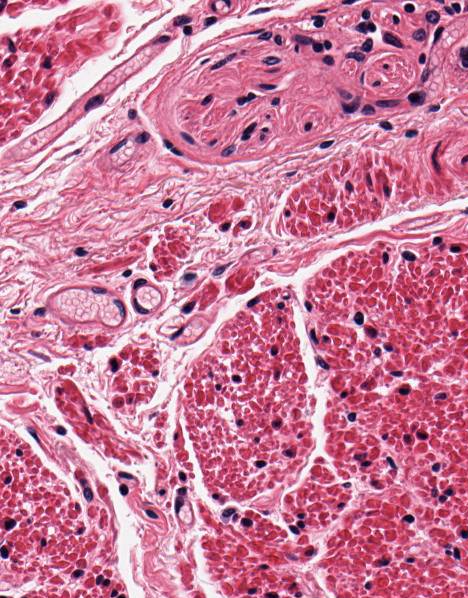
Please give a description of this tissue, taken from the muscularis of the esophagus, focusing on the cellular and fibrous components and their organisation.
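Thin pink connective tissue septa separate the muscle bundles. The upper part of the field is a band of fibrous connective tissue containing wavy, pale pink fibres and scattered elongated nuclei. Near the top centre, an oval bundle of wavy pale fibres with elongated nuclei is enclosed by a thin fibrous sheath. No epithelium is present in the field.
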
